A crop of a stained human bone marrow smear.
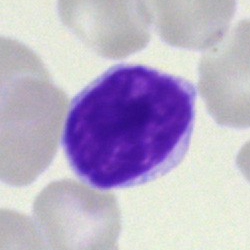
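Lymphocyte, cell in the middle. Shape: a rounded oval with smooth edges. Nucleus: fills almost the whole cell. Cytoplasm: a thin rim, widest at the lower right, with no vacuoles.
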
